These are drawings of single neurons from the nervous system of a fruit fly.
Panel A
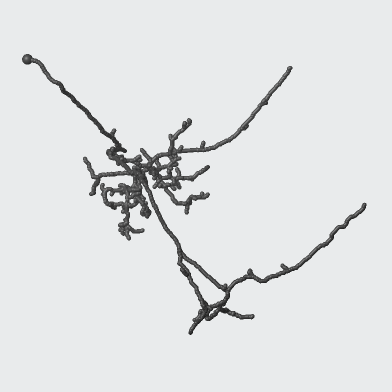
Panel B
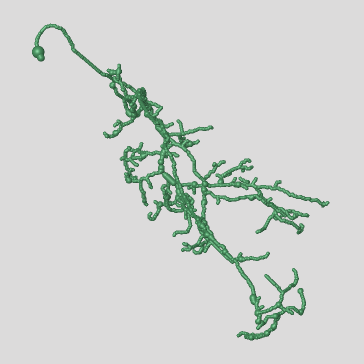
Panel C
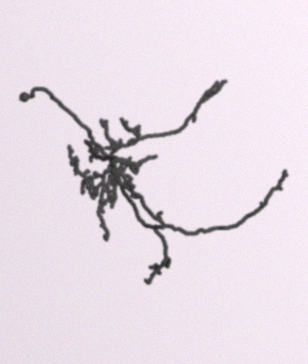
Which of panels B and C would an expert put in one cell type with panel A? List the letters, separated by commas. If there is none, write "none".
C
